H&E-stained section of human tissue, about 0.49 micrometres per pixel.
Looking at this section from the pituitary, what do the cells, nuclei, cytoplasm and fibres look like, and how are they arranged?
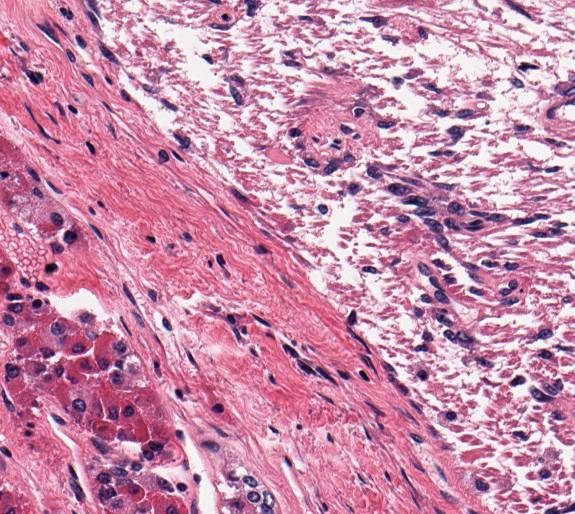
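The diagonal band holds wavy collagen fibres parallel to its length and thin, elongated, dark nuclei aligned with them. Lower left: large polygonal cells with abundant deep pink cytoplasm and round nuclei. Above them near the left edge, a small group of cells shows pale, finely vacuolated cytoplasm.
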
